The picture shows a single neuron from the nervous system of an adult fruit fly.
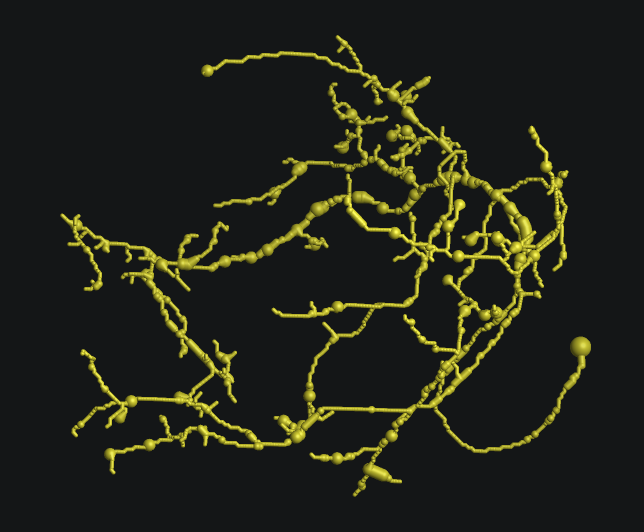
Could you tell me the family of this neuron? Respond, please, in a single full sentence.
In family hemilineage LHl4_dorsal, this neuron is included.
